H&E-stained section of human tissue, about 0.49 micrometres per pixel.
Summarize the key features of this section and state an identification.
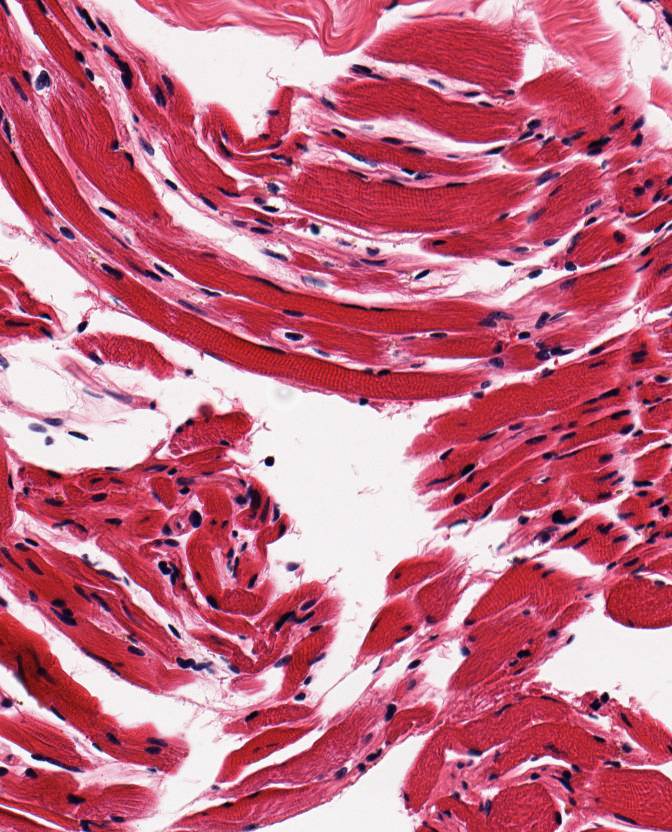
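Up top, long fibres sweep in a curved band from upper left toward the right. Below, the bundles are cut obliquely, running several ways. Most nuclei are dark purple elongated ovals following the fibres' long axis. Cytoplasm stains intense deep red with eosin. That is skeletal muscle.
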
